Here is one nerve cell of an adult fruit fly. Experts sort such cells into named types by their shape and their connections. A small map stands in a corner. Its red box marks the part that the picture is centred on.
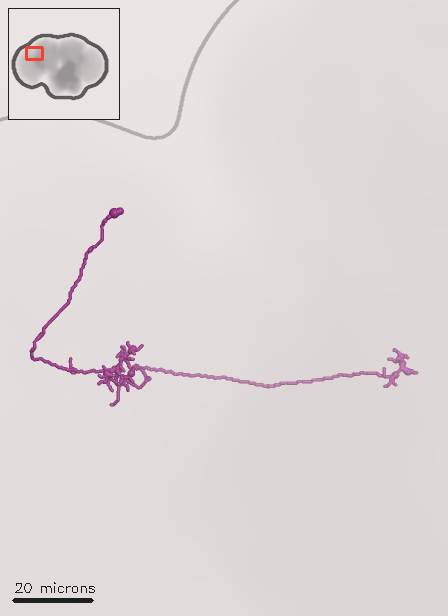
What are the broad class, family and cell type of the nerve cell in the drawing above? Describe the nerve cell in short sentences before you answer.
From left to right in the picture it spans about 100 microns. As drawn here it is wider than it is tall. It is an optic-lobe intrinsic neuron. Its family is Tm. The cell type is Tm29.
